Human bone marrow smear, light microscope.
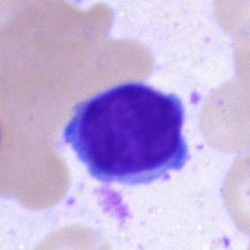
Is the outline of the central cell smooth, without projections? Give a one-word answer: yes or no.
No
